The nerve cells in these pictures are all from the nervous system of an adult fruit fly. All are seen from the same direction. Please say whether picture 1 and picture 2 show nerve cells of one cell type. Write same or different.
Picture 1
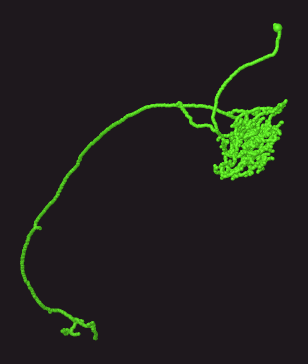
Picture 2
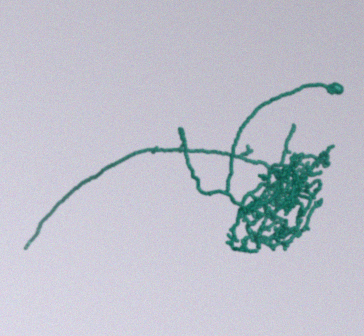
same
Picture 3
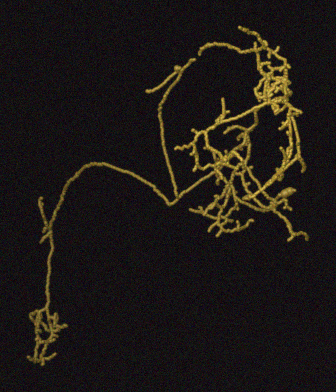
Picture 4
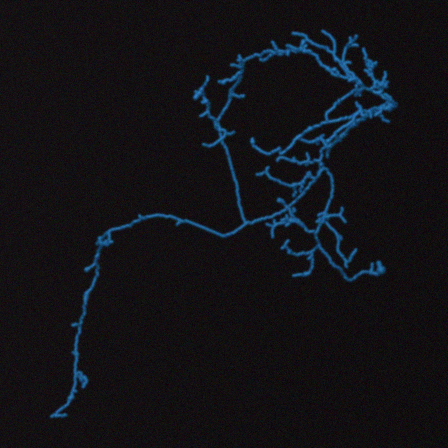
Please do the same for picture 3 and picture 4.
same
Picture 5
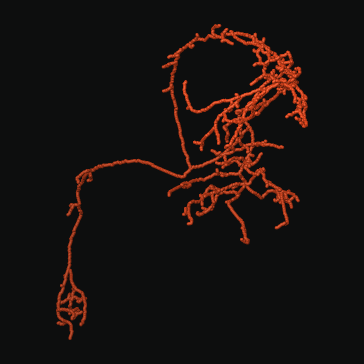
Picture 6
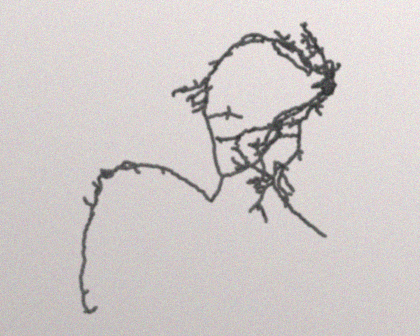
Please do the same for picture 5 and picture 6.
same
